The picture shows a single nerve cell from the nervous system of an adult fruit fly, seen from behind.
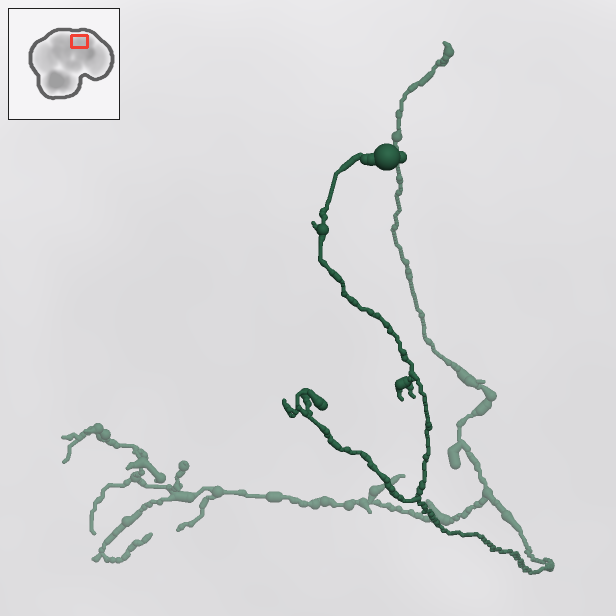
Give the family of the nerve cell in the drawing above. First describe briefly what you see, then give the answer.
In this view it is about as wide as it is tall. Its broad class is central-brain intrinsic neuron. Its family is called class Kenyon Cell.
